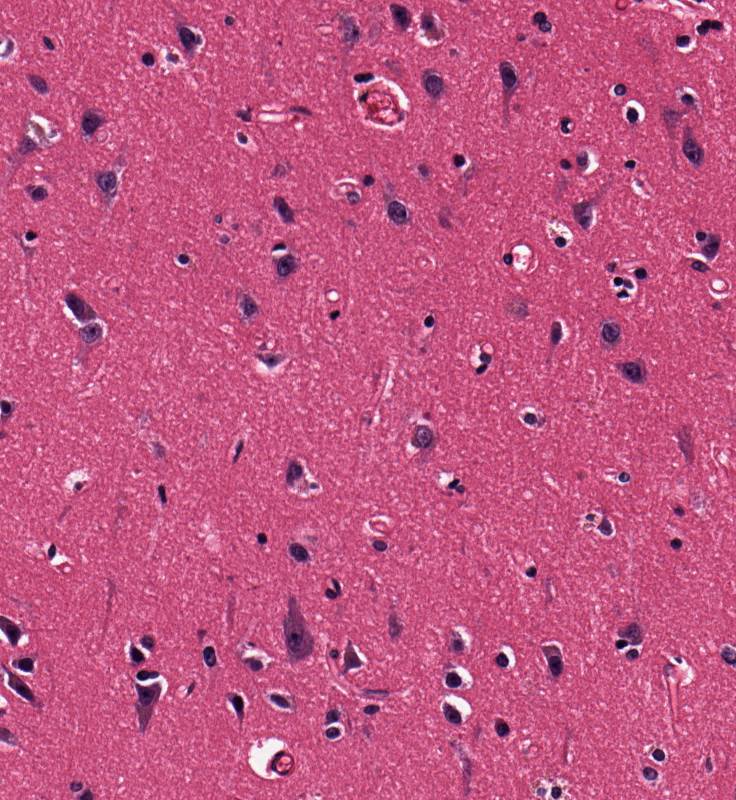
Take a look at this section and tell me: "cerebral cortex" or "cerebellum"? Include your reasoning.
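Cerebral cortex. Single, loosely scattered cells on an even pink background; no glands, epithelium or organised units. Triangular neurons with tapering processes scattered throughout, a large one lower centre; purplish cytoplasm, darker than background. Small round dark glial nuclei with little visible cytoplasm far outnumber neurons.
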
